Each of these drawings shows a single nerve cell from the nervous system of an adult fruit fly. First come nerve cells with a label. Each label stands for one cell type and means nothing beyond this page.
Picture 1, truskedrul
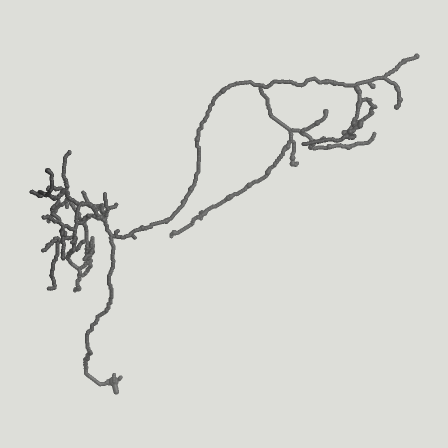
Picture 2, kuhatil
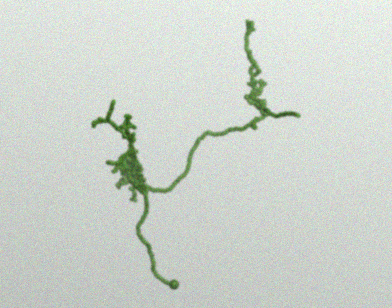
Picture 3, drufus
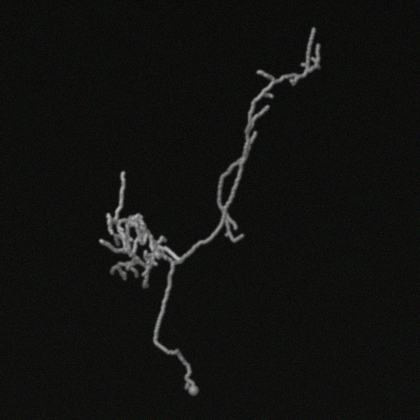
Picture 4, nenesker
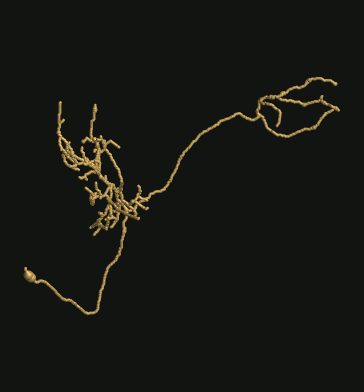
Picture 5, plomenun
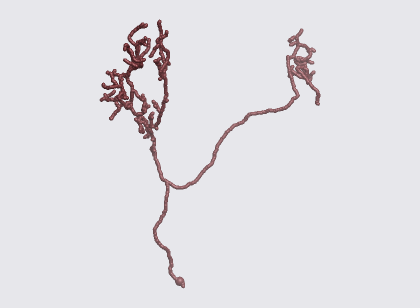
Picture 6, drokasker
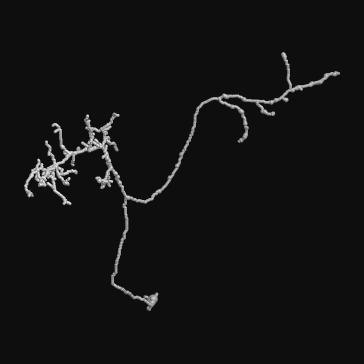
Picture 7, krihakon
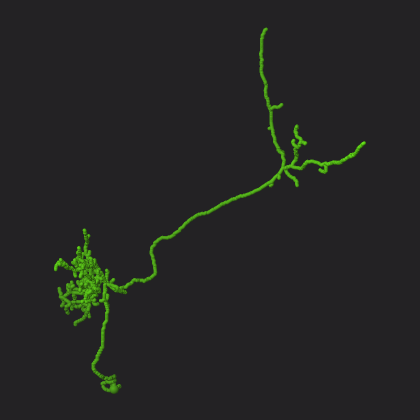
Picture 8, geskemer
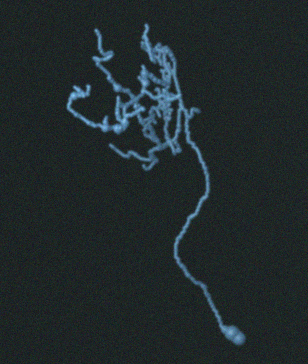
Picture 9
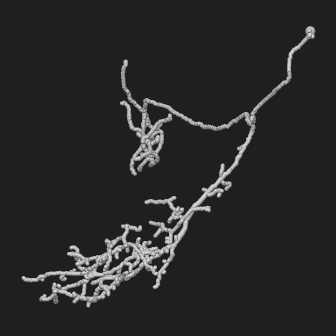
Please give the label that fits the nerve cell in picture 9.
plomenun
